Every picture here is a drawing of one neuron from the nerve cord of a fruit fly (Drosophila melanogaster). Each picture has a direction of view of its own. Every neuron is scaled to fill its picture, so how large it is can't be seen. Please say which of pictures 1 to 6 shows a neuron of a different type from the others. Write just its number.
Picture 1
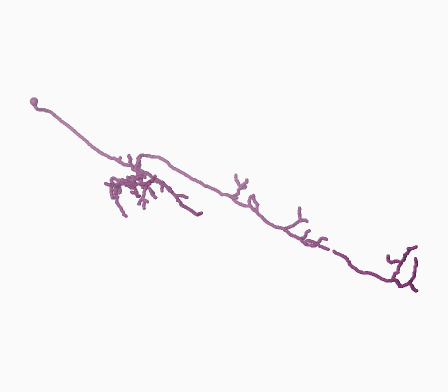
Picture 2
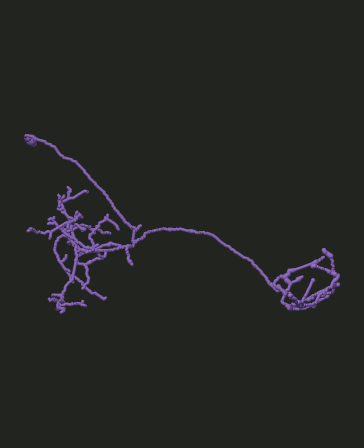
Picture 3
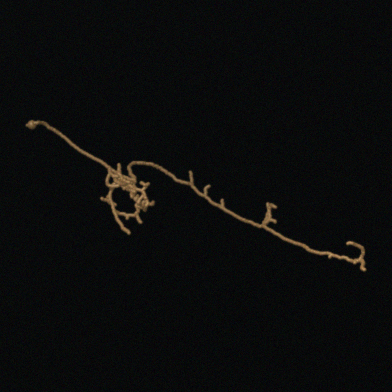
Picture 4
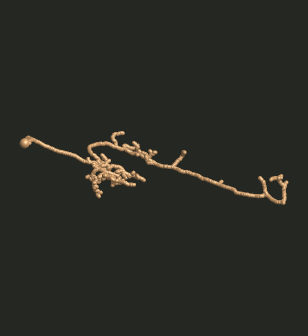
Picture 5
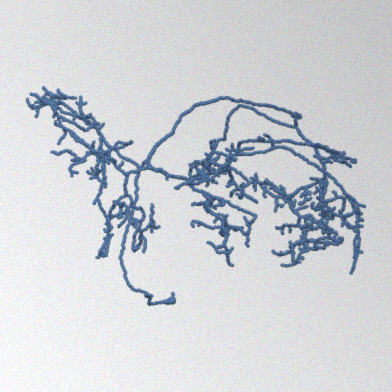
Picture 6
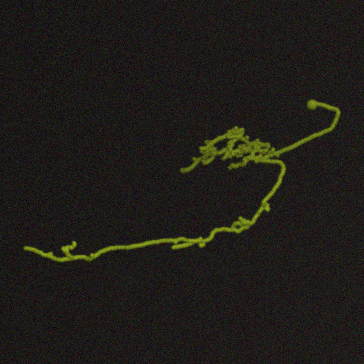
5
